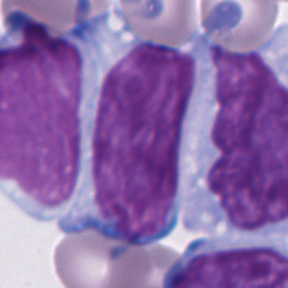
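Myeloblast at the centre of this blood smear. Notice the faint, rounded, nucleolus-like structure in the upper part of the nucleus. The cytoplasm is pale blue, turning a deeper blue along the lower edge of the cell, and shows no distinct coloured granules.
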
